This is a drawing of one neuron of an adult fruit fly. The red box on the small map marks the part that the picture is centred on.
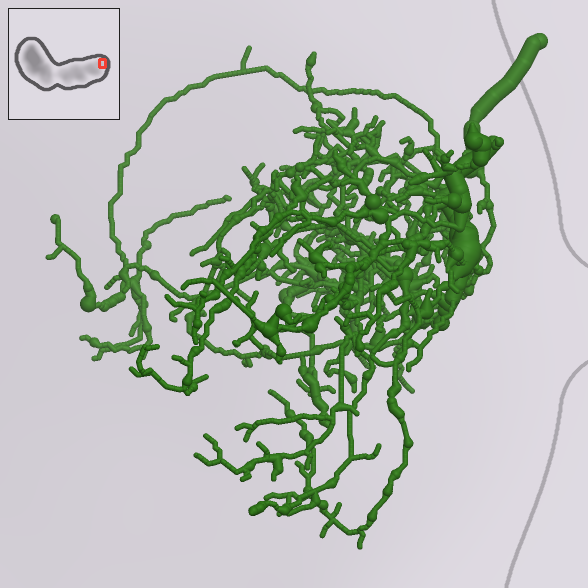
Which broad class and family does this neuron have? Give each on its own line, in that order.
motor neuron of the nerve cord
MNad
